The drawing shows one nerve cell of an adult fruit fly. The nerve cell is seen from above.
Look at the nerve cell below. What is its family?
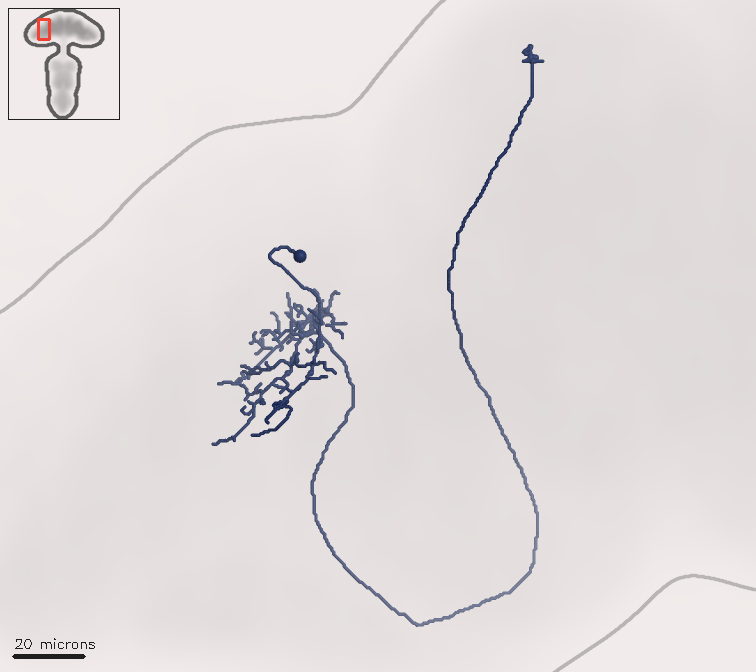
MeTu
